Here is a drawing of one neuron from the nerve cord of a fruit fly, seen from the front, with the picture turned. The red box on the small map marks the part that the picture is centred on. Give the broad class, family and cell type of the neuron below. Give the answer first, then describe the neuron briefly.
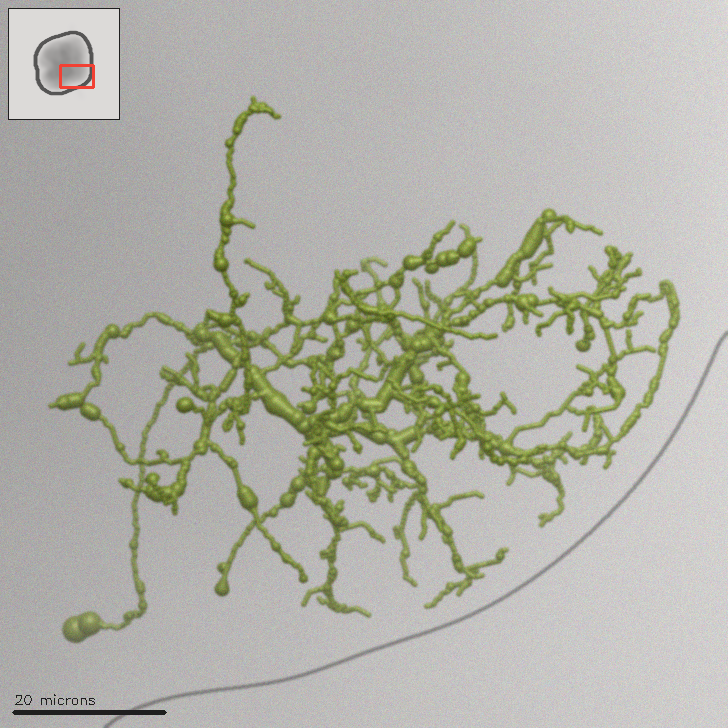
This is a nerve-cord intrinsic neuron. Its family is hemilineage 20A.22A. Its cell type is IN20A.22A018. By the scale bar it is about 85 microns wide in this view. The picture shows more than a hundred branch ends.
